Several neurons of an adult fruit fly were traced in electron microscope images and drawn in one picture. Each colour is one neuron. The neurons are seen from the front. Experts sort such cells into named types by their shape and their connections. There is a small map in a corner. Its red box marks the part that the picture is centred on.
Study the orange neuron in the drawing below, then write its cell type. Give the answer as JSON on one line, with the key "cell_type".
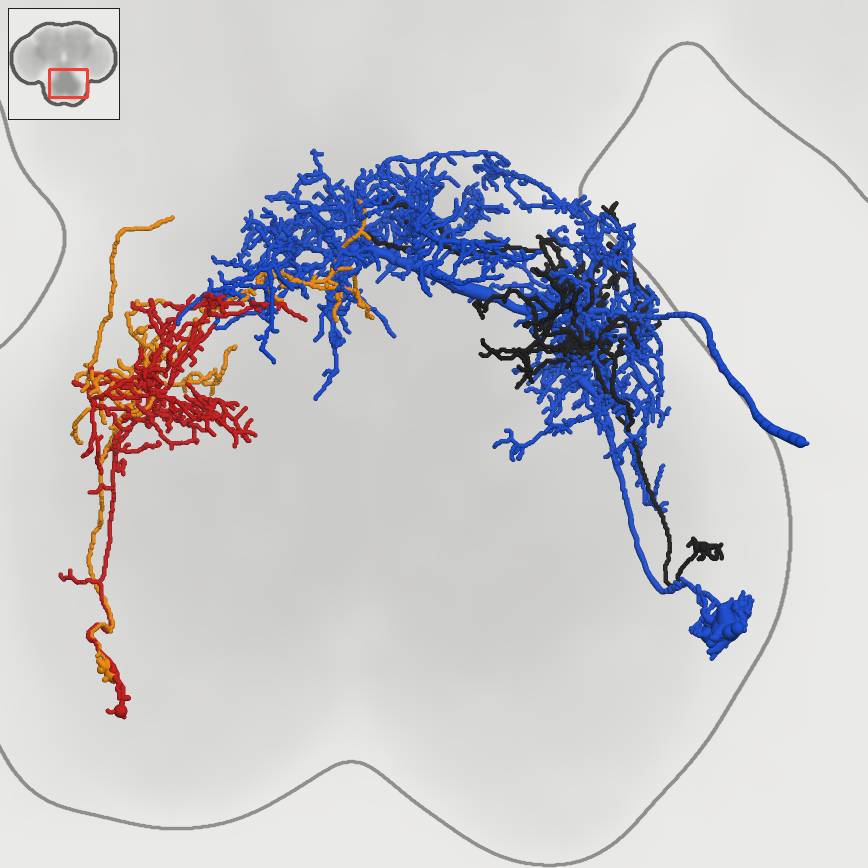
{"cell_type": "IN16B099"}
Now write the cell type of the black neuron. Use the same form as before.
{"cell_type": "IN16B063"}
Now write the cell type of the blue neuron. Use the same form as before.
{"cell_type": "hg3 MN"}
